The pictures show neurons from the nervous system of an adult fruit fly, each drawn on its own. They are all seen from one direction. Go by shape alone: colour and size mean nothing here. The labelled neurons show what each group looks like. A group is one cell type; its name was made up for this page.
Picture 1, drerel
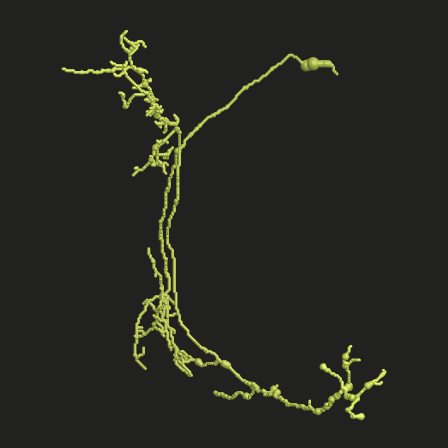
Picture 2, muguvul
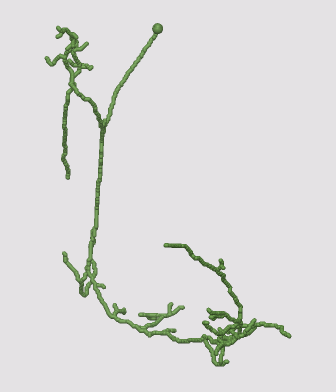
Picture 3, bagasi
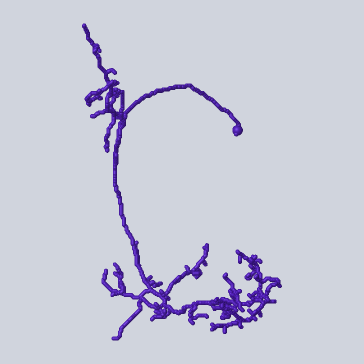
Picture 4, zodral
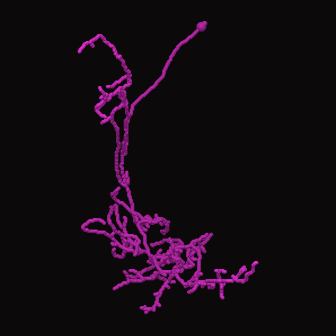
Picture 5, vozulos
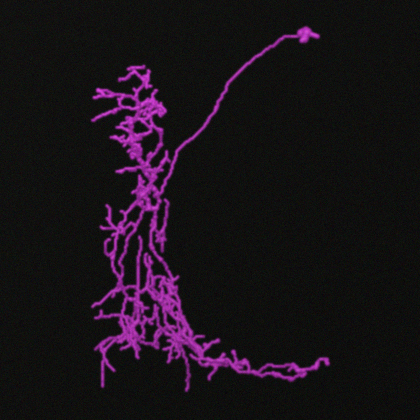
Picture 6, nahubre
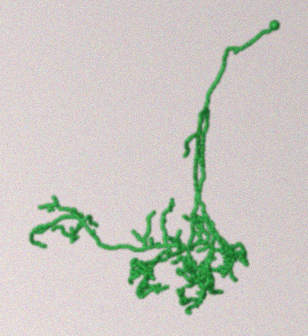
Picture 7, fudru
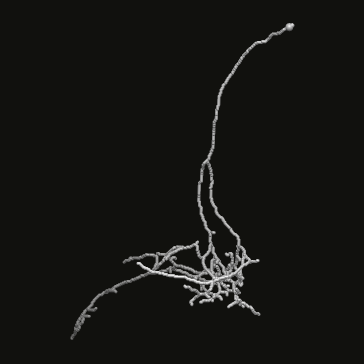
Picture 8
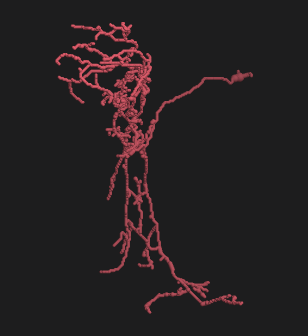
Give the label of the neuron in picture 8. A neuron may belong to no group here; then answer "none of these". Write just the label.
vozulos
